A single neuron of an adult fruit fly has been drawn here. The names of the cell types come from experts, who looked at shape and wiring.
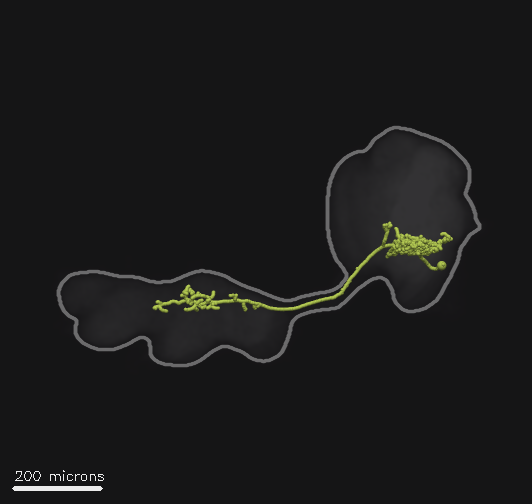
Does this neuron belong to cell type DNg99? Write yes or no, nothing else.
yes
